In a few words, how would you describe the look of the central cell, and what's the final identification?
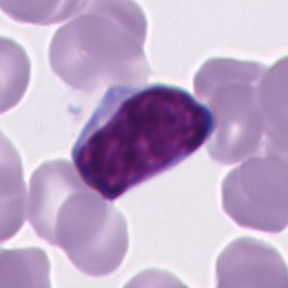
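Nucleus a single broad angular mass, no lobes; chromatin dark purple, coarsely clumped. Cell outline angular, edges fairly straight. Vacuoles: none visible. Typical lymphocyte.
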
